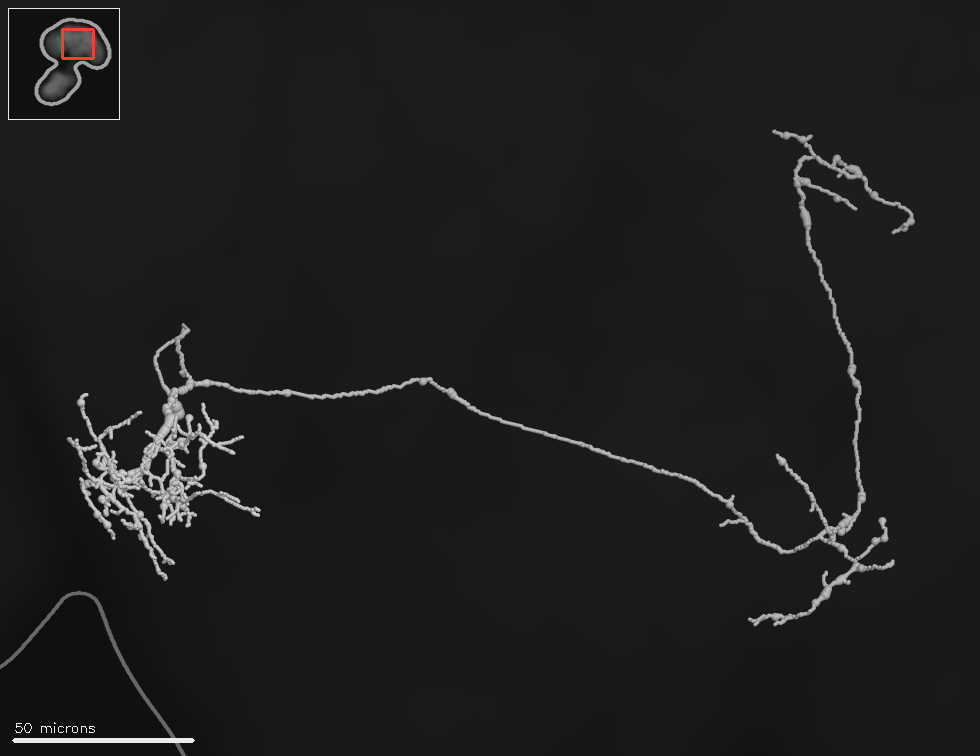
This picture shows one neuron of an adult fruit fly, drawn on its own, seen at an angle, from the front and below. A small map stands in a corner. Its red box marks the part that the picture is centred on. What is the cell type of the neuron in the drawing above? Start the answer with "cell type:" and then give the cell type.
cell type: CB2348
